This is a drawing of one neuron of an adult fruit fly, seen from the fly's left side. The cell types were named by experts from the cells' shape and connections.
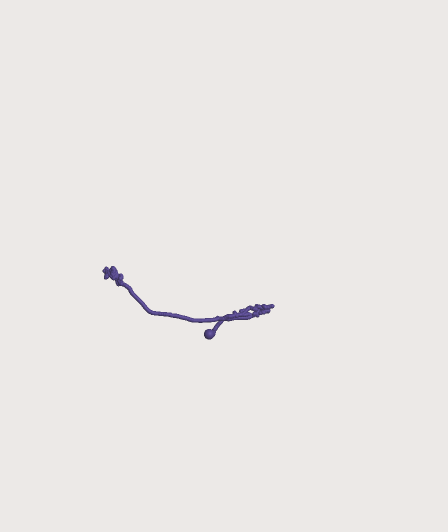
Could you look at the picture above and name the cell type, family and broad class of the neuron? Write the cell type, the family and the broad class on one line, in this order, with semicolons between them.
AN16B078_d; hemilineage 16B; ascending neuron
